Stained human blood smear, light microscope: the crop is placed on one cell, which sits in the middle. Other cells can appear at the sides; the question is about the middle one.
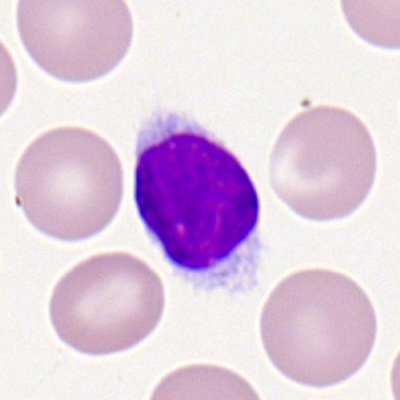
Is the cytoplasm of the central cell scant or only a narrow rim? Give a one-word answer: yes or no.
Yes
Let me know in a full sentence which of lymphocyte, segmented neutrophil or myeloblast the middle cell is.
The target cell in the middle of the crop is a lymphocyte.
